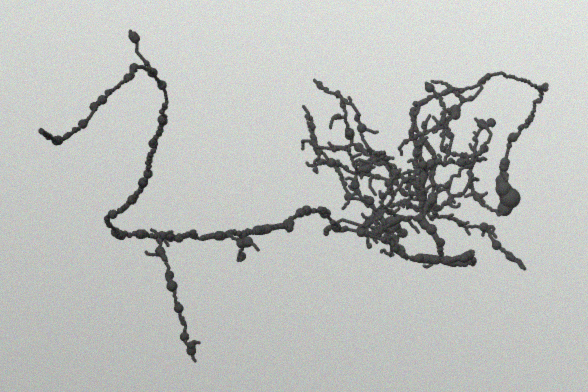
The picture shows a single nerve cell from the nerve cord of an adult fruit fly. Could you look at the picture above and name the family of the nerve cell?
hemilineage 04B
